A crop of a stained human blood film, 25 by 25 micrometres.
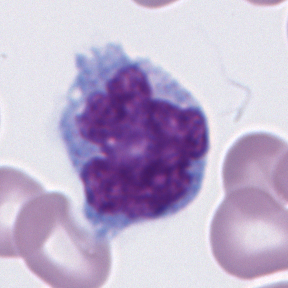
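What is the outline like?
Irregular, about 17 by 13 micrometres, ragged and frayed at the upper left.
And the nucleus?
About 13 by 11 micrometres, filling about 70% of the cell's area; no distinct nucleoli visible.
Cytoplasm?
Pale greyish-blue, with a small clear vacuole near the left edge.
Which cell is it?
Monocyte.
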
